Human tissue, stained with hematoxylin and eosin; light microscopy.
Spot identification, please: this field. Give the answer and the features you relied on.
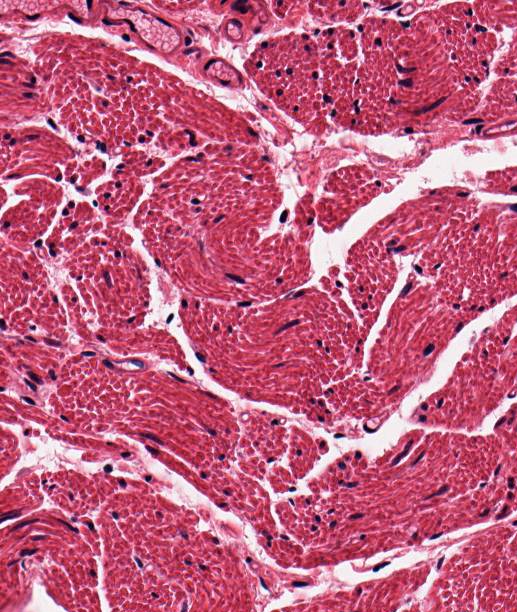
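Smooth muscle is what the field mainly shows. Many bundles are cut across into tightly packed small round fibre profiles, and fibres cut lengthwise have elongated, cigar-shaped nuclei. The deep pink cytoplasm shows no cross-striations. Only thin strands of pale connective tissue separate the bundles.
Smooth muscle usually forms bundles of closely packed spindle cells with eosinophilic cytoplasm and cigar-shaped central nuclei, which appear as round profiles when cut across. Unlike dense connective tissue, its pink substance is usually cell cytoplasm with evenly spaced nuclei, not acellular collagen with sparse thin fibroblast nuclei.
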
